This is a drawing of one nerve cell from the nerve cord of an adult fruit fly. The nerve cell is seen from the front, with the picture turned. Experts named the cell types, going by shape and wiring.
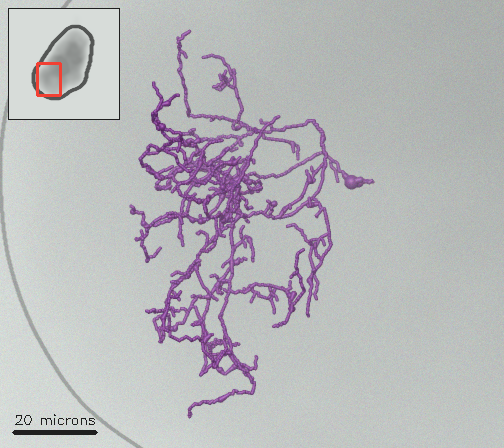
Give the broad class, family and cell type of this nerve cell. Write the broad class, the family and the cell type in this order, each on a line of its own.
nerve-cord intrinsic neuron
hemilineage 14A
IN14A020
